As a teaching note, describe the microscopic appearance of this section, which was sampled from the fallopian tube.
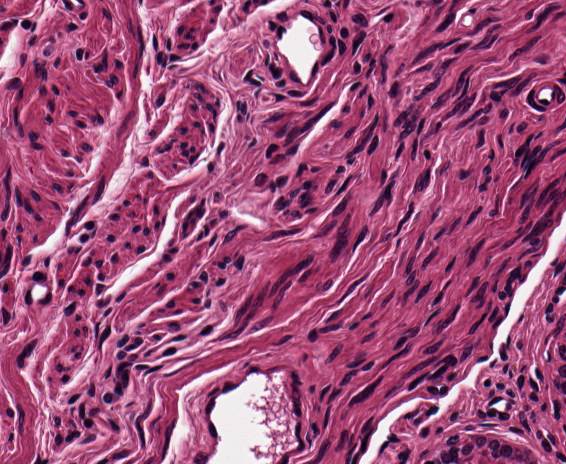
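First, the cells: spindle cells with elongated dark-staining nuclei in pink cytoplasm. Second, the clefts: narrow white slits separate the bundles in many places across the field. Third, the lumen: an open one at bottom centre holds pale pink lacy material. Last, fat: none is present.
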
